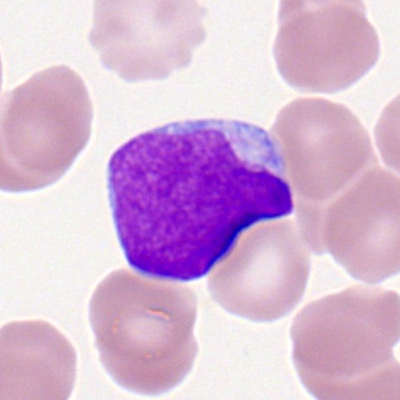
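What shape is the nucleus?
A single unlobed mass following the cell's outline.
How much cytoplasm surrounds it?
Only a scant rim, as the nucleus fills most of the cell.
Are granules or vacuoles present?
Neither is visible.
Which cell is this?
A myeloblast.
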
